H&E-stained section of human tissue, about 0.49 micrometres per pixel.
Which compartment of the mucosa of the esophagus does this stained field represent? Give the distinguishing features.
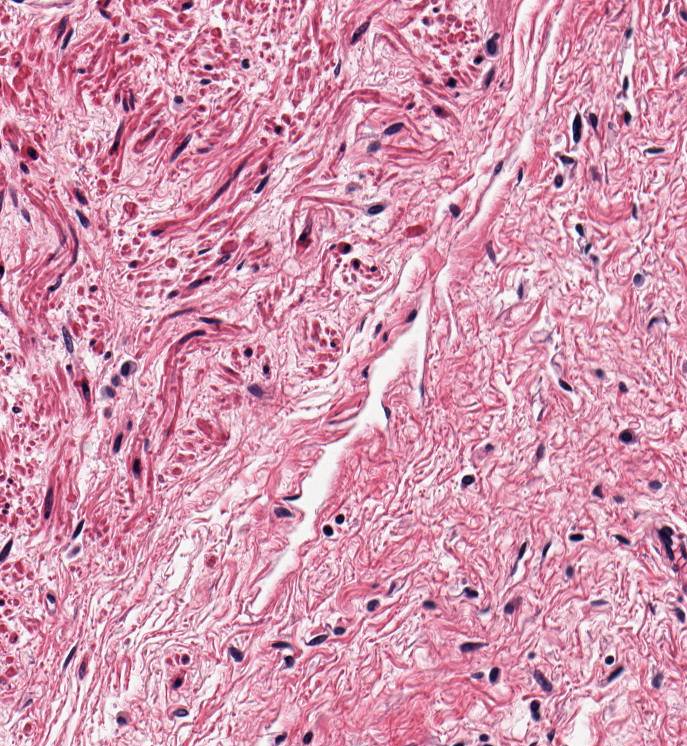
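Identification: loose connective tissue. The whole field is fibrous stroma, with no epithelium anywhere in it. In the left half, wavy eosinophilic fibre bundles run in varied directions.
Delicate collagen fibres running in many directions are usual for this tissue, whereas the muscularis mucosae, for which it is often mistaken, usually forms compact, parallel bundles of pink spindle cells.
The stromal nuclei are small, dark, spindle-shaped to oval and scattered singly.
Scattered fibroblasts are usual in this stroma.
In the upper left lie small clusters of deeply eosinophilic cells cut in cross section.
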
